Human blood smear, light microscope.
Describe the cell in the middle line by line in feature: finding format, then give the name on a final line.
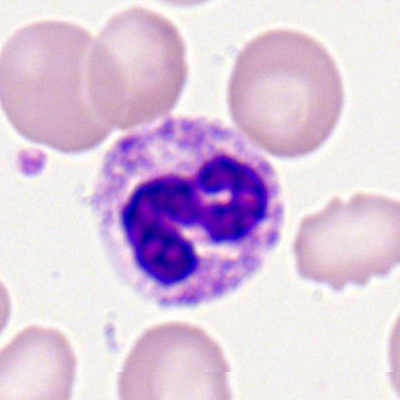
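Chromatin: dark purple, densely clumped
Cytoplasm extent: a wide rim around the nucleus
Cytoplasm colour: pale pinkish-lilac
Granules: fine, small and purplish, filling the cytoplasm
Name: segmented neutrophil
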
